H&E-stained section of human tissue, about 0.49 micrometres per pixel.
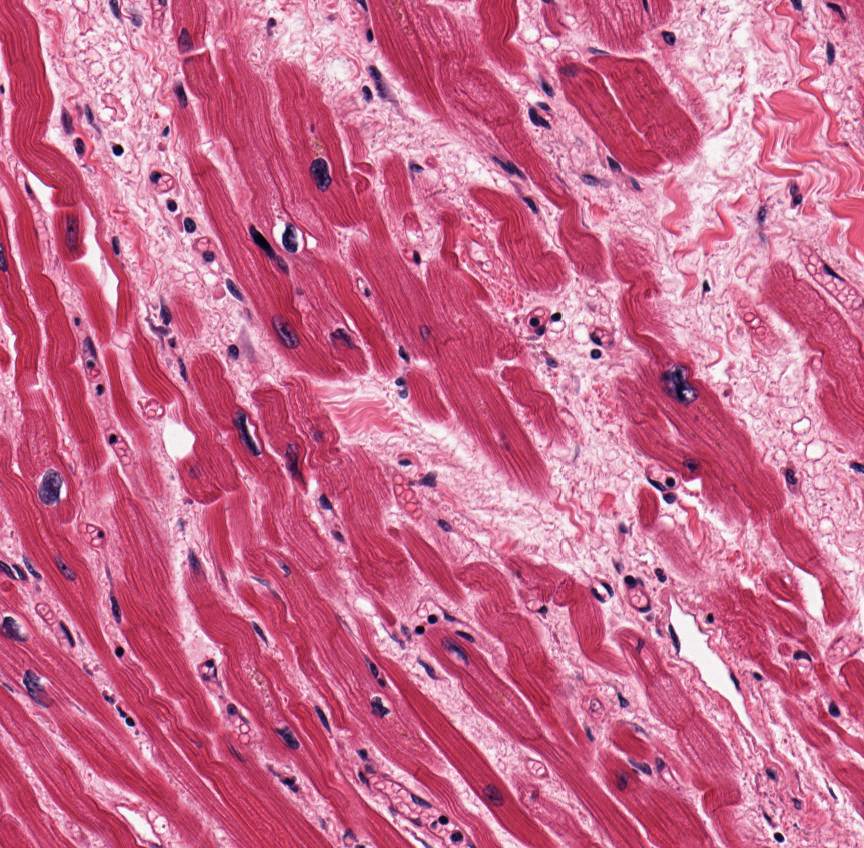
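Atrial appendage of the heart. Notice the elongated muscle fibres running diagonally from upper left to lower right; several branch and join neighbours. Their nuclei sit centrally within the fibres; look for some that are enlarged, dark and irregular in outline.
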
